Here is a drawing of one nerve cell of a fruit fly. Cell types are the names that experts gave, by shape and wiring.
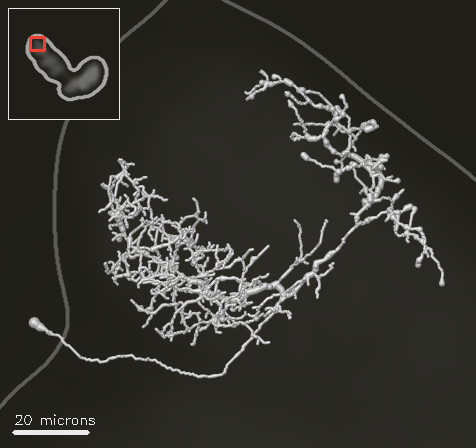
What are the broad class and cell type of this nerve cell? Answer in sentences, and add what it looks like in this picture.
This is a nerve-cord intrinsic neuron. Its cell type is INXXX346. The cell body can be seen at the lower left of the picture. By the scale bar it is about 110 microns wide in this view.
